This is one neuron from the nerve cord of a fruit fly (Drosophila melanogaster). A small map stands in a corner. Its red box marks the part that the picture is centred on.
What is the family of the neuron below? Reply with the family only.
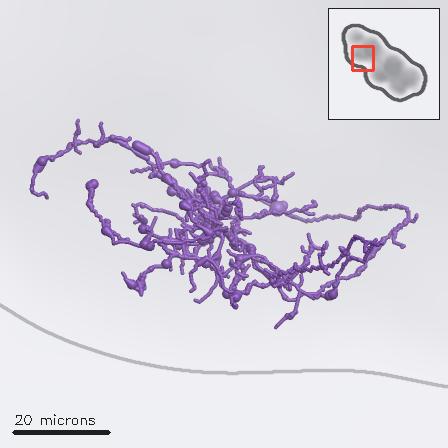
hemilineage 14A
